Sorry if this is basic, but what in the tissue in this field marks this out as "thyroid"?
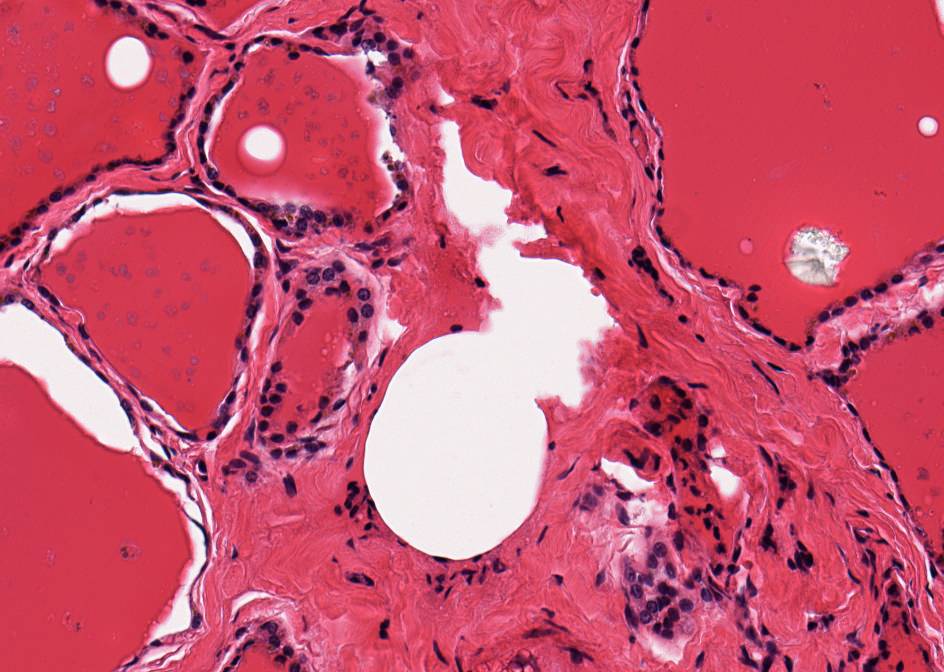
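It's thyroid, and much of this fits.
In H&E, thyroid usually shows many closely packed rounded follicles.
The field here is made of closed follicles.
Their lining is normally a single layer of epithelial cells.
These have a single layer of flattened to low cuboidal cells.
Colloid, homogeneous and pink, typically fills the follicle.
Here they're filled with pink material. Otherwise, a band of fibrous stroma runs diagonally from top centre to lower right. Follicles at upper right and lower left are much larger than the small ones at upper left and centre left. A small cluster of crowded, dark, round nuclei sits in the stroma at the lower right of centre.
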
